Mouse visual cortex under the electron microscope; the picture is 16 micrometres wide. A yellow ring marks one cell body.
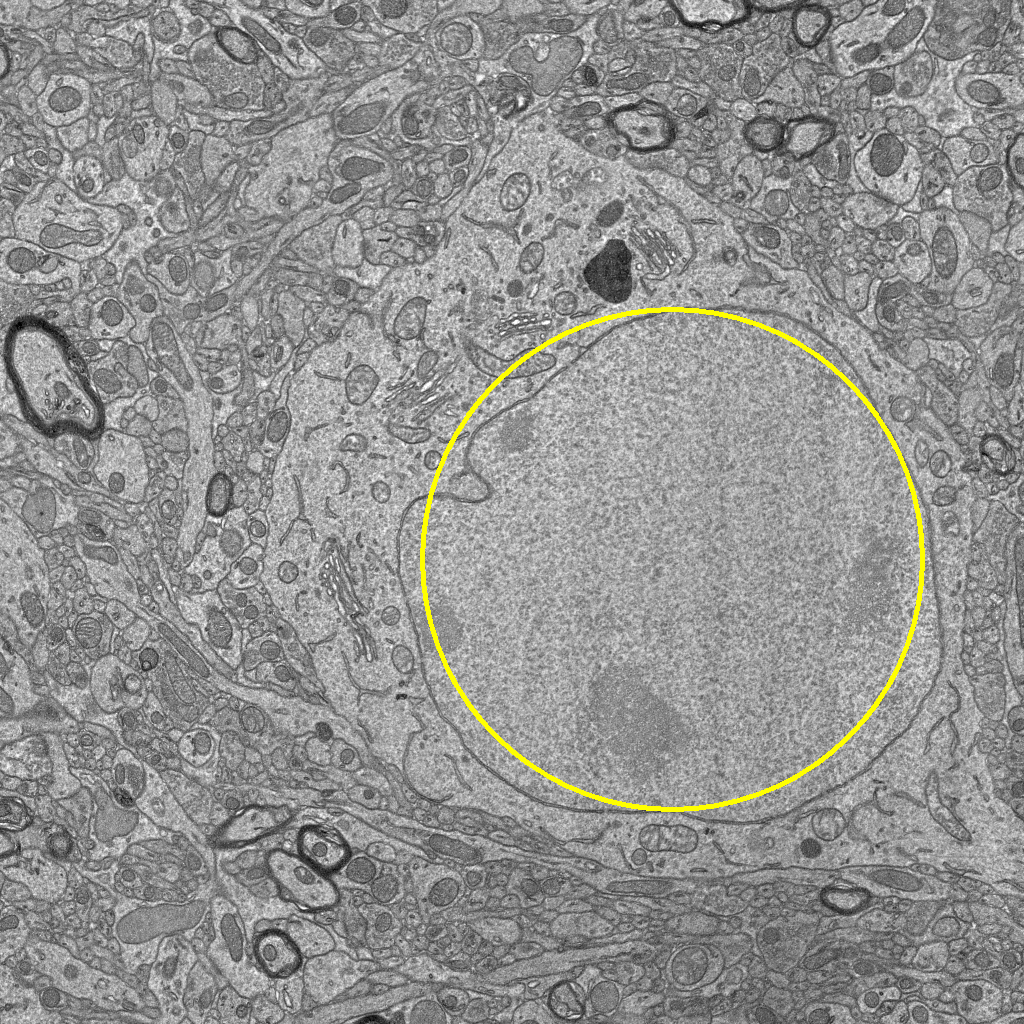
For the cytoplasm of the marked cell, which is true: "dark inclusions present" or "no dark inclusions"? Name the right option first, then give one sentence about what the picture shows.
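Dark inclusions present. One large, very dark dense body lies in the cytoplasm above the nucleus.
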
